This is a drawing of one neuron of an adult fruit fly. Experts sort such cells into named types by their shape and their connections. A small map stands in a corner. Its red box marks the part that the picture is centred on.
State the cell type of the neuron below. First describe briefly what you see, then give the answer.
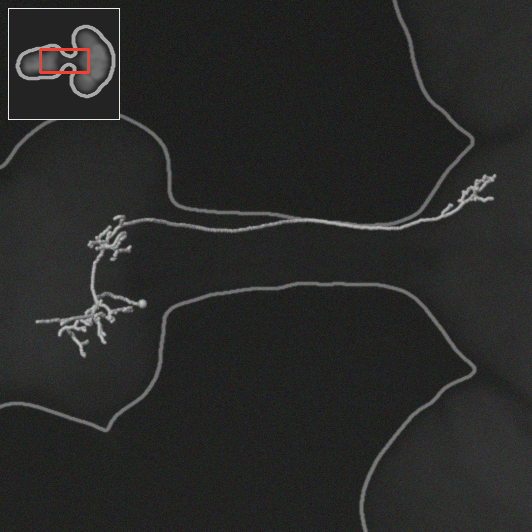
It reaches both the brain and the nerve cord, passing through the neck. The cell body can be seen on the left of the picture. Its broad class is ascending neuron. It is of cell type AN07B091.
